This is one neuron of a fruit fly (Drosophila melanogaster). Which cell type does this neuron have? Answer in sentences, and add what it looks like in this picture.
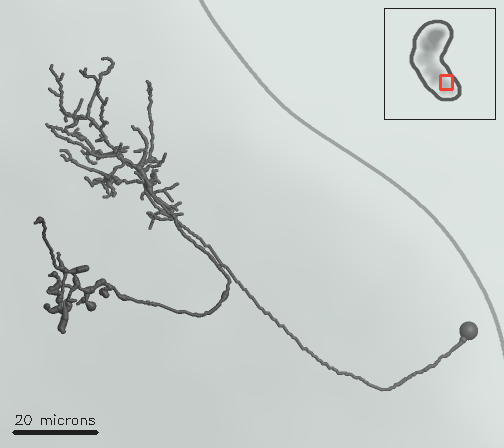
The cell type is IN06A114. It is a nerve-cord intrinsic neuron. The cell body is at the lower right of the picture. By the scale bar it is about 110 microns wide in this view. Dozens of branch ends can be seen.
